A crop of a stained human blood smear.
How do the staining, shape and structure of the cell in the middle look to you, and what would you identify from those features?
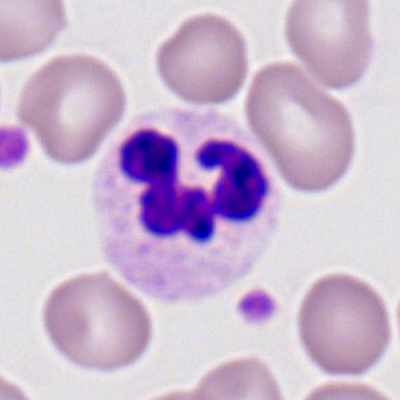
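Within the nucleus, no nucleoli are visible. The cytoplasm is abundant and pale pinkish-lilac, holding fine, faint lilac granules but no vacuoles. Shown is a segmented neutrophil.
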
